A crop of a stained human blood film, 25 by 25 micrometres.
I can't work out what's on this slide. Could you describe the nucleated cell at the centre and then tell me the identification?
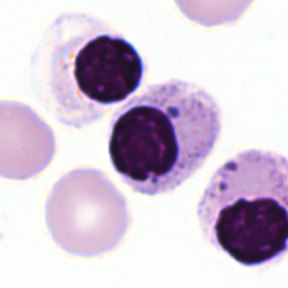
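Begin with the nucleus: its main piece sits off-centre, lower left. Chromatin is dark purple and coarsely clumped, paler patches between the clumps. The pale lilac cytoplasm is widest on the nucleus's upper right side. Just above and right of the main nuclear piece lies a small dark round body, in the cytoplasm. This is a normoblast.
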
